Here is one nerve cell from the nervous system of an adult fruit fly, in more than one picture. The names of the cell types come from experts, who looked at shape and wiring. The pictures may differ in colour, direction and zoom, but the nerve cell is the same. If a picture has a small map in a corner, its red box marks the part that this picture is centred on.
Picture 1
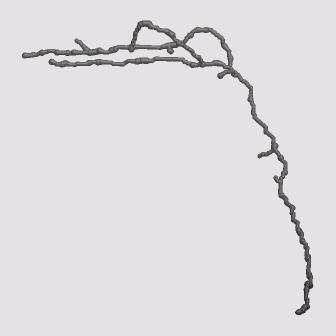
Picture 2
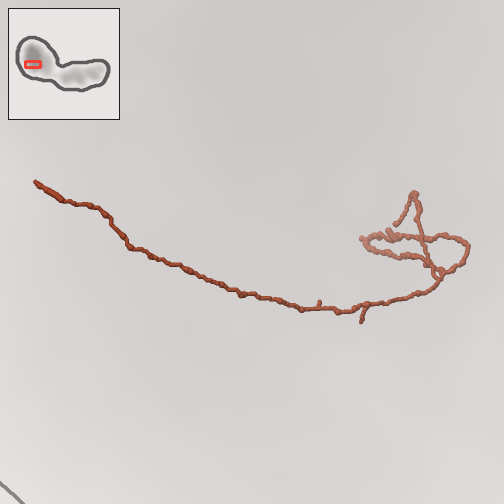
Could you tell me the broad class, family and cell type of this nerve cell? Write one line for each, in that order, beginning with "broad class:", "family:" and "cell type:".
broad class: sensory neuron entering the brain
family: class mechanosensory
cell type: JO-ED2_b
